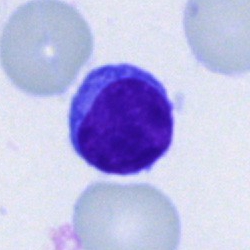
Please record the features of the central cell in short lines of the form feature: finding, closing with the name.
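Nucleus: sits off-centre, pushed toward the lower right
Cytoplasm: scant, a narrow rim, widest on the upper left
Colour: the cytoplasm stains a deep blue
Chromatin: dense, stains dark purple
Cell: lymphocyte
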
